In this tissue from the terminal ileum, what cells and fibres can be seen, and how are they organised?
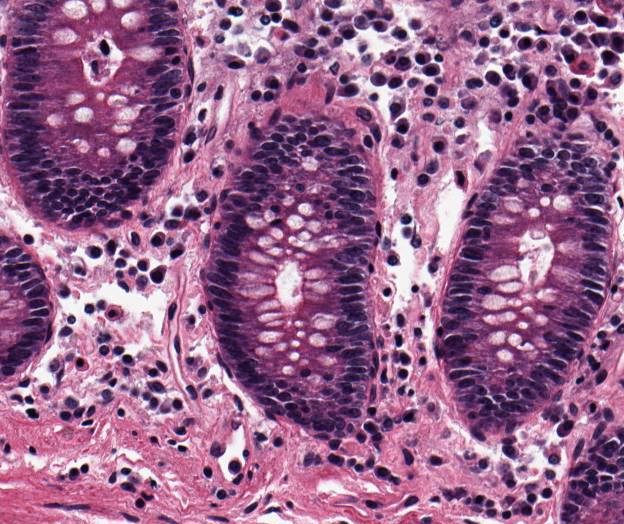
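First, each gland has a single layer of tall columnar cells, elongated dark nuclei crowded toward the outer edge. Second, pale rounded mucin vacuoles of goblet cells sit inward around each lumen. Third, small round cells with dark round nuclei, many plasma cells and lymphocytes, densely pack the stroma. Last, a band of pink fibres with elongated nuclei runs roughly horizontally along the lower left edge.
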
